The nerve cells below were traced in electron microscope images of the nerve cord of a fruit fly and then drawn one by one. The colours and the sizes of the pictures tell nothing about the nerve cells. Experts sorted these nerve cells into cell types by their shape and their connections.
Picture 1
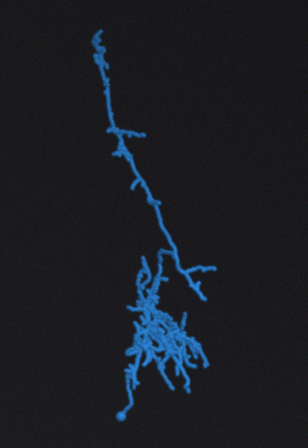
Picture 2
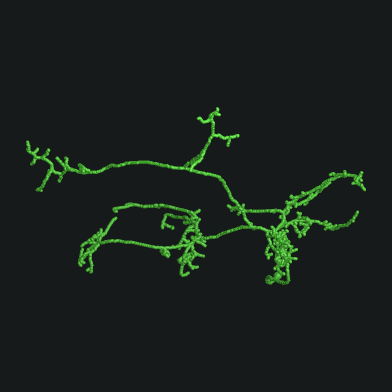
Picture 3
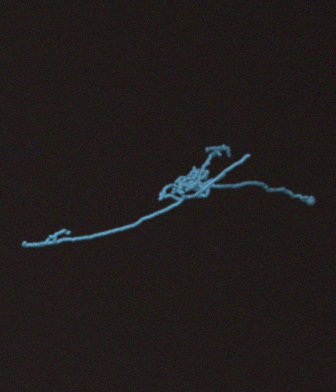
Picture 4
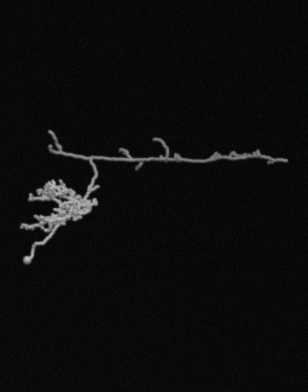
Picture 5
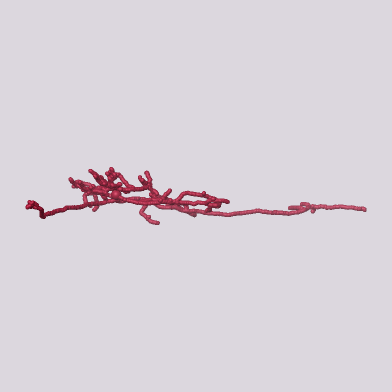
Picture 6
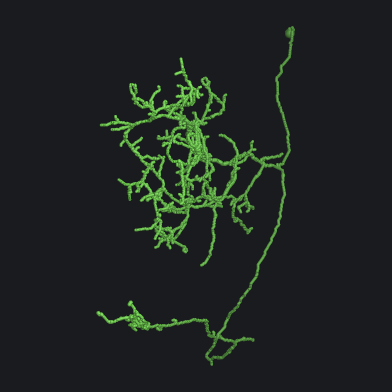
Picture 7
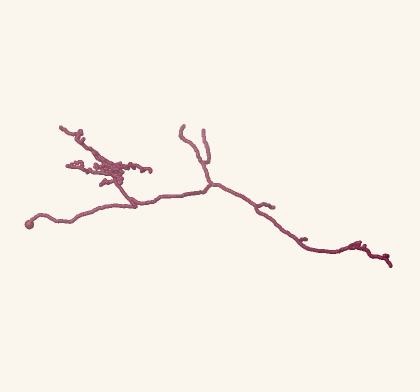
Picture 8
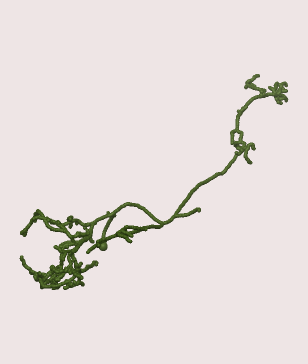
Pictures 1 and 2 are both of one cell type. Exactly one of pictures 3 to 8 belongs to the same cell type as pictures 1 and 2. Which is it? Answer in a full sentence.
Picture 4 shows a nerve cell of the same cell type.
